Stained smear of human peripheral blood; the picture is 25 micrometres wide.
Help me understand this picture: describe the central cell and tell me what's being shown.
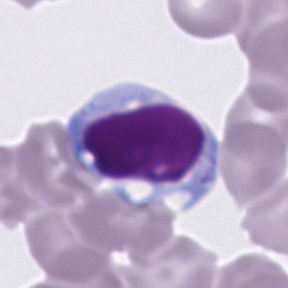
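Chromatin dark purple, dense. No nucleoli visible. No coarse granules in cytoplasm. A few small clear spots in cytoplasm along nuclear edge. Identification: typical lymphocyte.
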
